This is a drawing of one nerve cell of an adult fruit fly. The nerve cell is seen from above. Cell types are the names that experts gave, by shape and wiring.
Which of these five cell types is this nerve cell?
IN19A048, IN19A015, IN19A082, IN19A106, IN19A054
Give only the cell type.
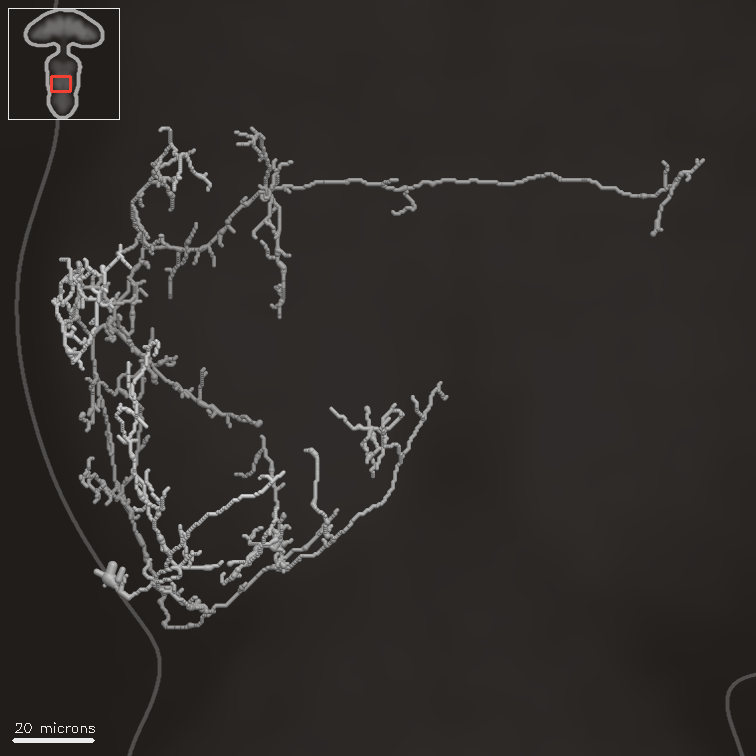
IN19A054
